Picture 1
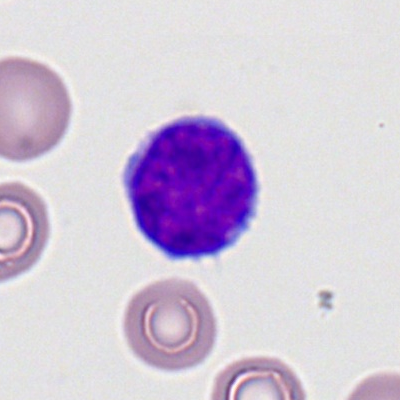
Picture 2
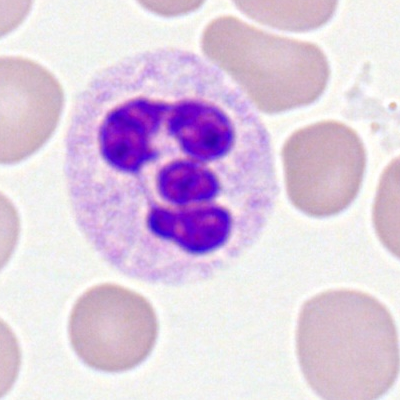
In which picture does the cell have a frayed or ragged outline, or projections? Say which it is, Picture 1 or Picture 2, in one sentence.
The cell of Picture 1 has a border that is ragged or frayed, or bears projections, blebs or tags.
